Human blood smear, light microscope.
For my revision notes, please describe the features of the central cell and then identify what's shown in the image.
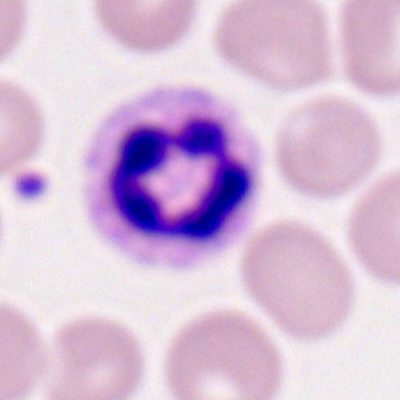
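The nucleus consists of several lobes arranged in a ring around a pale central area. Its chromatin is dense and stains dark purple, and no nucleoli are visible. The cytoplasm shows no coarse orange-red granules. Identification: segmented neutrophil.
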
